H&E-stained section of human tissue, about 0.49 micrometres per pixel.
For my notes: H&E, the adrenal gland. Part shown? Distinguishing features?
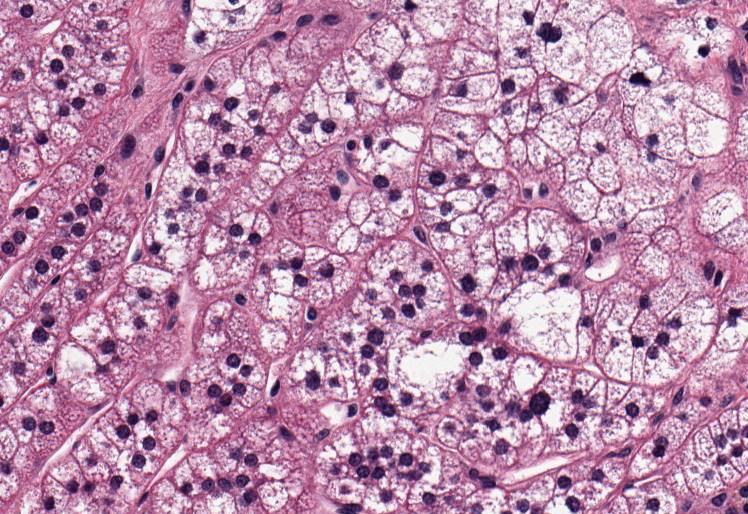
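That's zona fasciculata: most cells have abundant pale cytoplasm, finely foamy with many small clear vacuoles, and small, round, dark nuclei.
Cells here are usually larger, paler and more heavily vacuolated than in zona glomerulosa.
They lie in cords and nests outlined by thin pink septa, with the left-hand cells pinker and less vacuolated.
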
